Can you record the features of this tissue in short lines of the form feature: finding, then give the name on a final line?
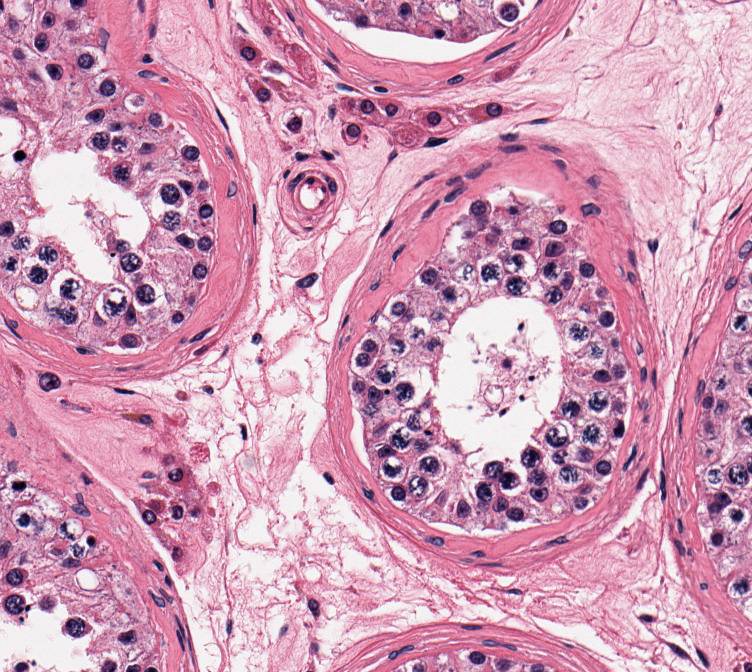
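Tubule wall: thick, pink, layered; flattened spindle-shaped nuclei
Lining: epithelium several cells deep around a central lumen
Nuclei: many large, round, coarse dark clumped chromatin
Between tubules: small clusters of Leydig cells at top centre, pink cytoplasm, round nuclei
Name: testis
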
